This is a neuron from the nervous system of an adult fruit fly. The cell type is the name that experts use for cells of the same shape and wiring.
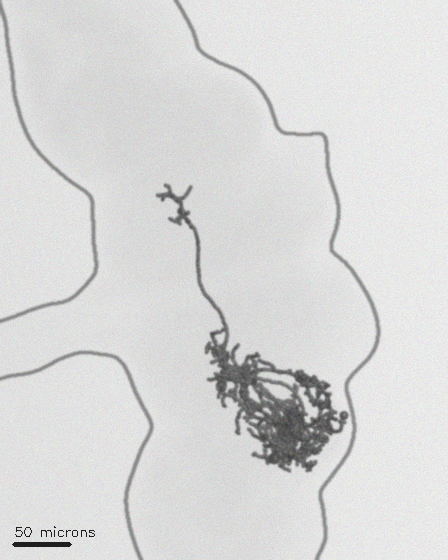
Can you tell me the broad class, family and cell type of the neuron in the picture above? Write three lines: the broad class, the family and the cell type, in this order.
central-brain intrinsic neuron
hemilineage SLPa&l1_anterior
AVLP211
